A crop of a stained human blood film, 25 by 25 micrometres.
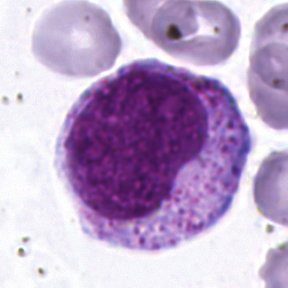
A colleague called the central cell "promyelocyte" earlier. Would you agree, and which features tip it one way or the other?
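I see a nucleus with a shallow indentation on its lower right, pale lilac-blue cytoplasm, and reddish-purple granules lying over the nucleus as well.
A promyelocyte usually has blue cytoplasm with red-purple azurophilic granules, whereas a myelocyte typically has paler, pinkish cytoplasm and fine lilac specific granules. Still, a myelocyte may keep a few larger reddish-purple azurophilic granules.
The granule colour could suit either, but the bluish cytoplasm counts against myelocyte, so promyelocyte fits.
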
